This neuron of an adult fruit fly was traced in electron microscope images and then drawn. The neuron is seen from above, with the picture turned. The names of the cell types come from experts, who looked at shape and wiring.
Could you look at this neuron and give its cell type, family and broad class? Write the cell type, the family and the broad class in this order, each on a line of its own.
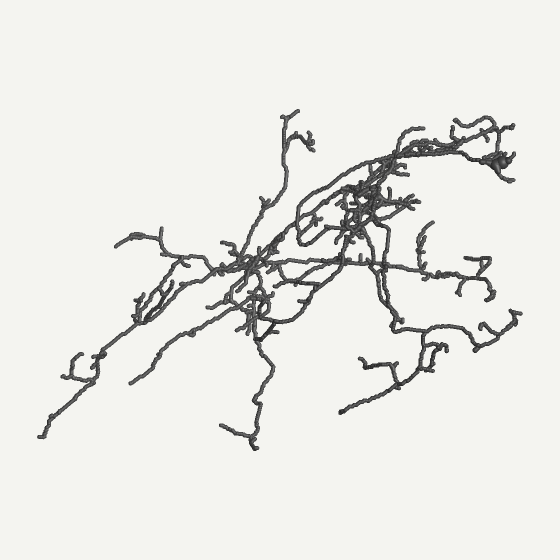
IN03A050
hemilineage 03A
nerve-cord intrinsic neuron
